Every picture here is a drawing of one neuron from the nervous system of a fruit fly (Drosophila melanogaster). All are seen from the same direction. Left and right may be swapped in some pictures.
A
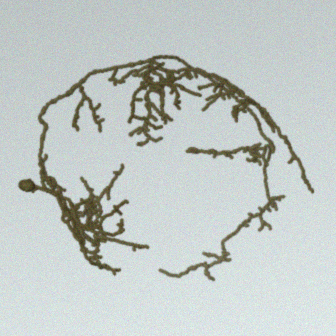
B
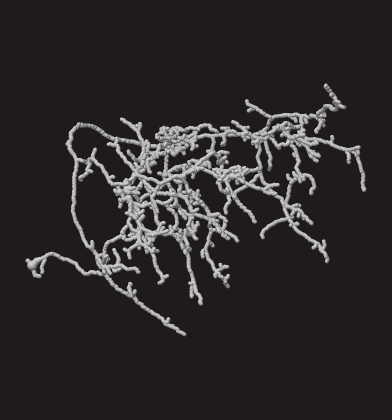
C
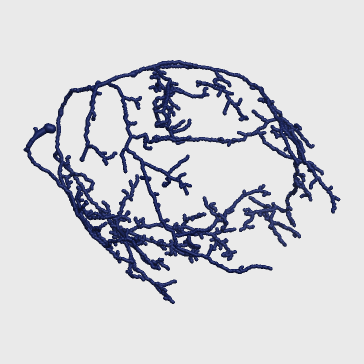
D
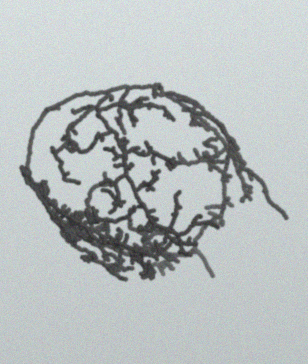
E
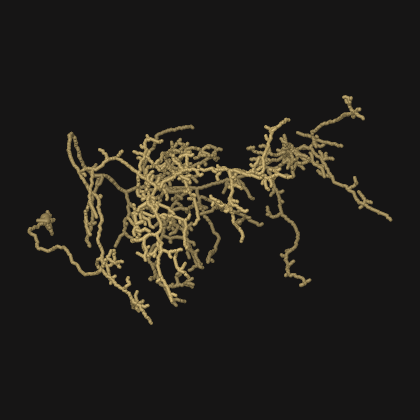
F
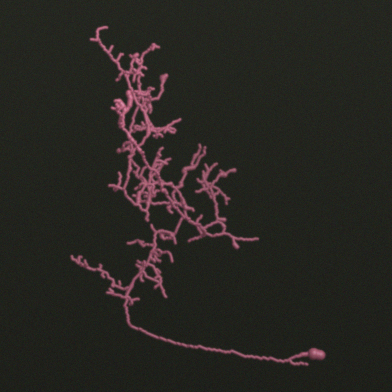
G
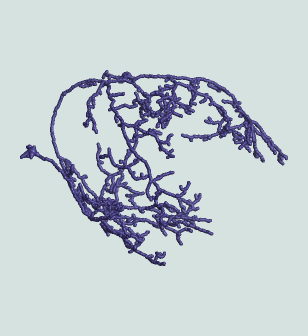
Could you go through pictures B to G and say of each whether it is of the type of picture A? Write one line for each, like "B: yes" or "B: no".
B: yes
C: yes
D: yes
E: yes
F: no
G: yes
